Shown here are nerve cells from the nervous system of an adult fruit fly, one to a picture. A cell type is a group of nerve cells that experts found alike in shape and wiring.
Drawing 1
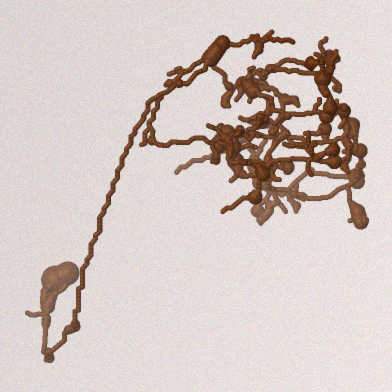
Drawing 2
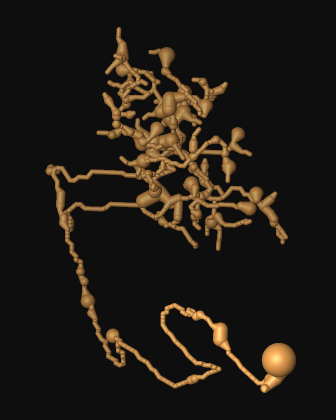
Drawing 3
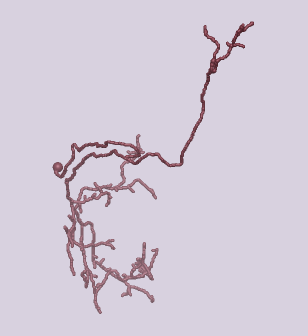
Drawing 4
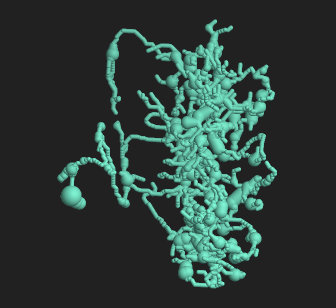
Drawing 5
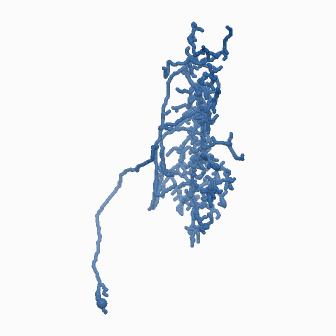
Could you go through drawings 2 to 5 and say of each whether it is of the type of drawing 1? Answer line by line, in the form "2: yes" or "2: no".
2: yes
3: no
4: yes
5: yes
